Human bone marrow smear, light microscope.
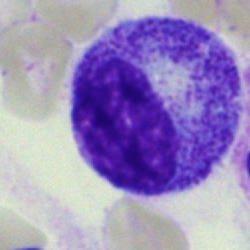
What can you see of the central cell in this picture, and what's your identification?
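Point one, the outline: round. Point two, the nucleus: placed to the left side of the cell. Point three, the chromatin: dense and dark purple. Point four, the surface: smooth, without projections. With each point checked, the cell is a promyelocyte.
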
